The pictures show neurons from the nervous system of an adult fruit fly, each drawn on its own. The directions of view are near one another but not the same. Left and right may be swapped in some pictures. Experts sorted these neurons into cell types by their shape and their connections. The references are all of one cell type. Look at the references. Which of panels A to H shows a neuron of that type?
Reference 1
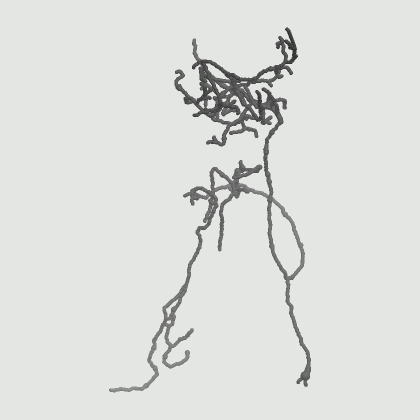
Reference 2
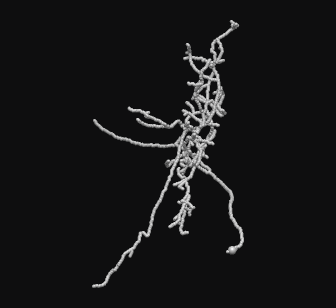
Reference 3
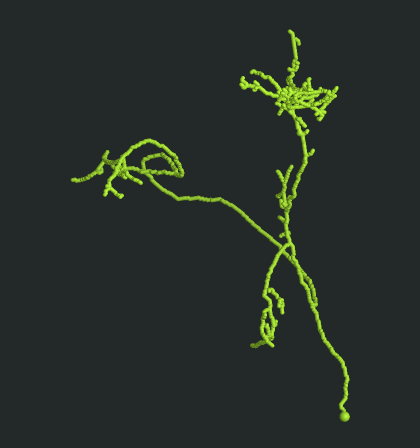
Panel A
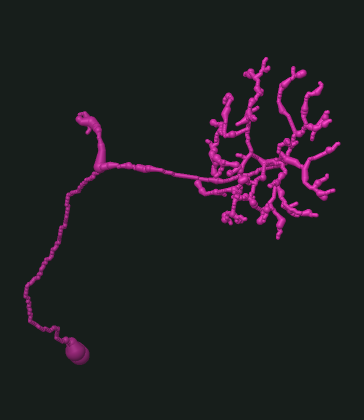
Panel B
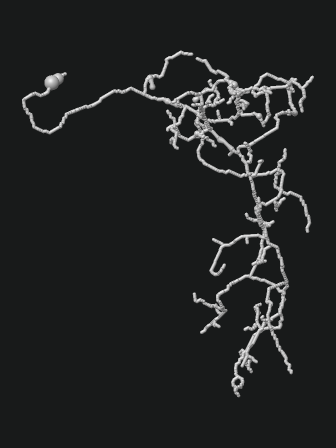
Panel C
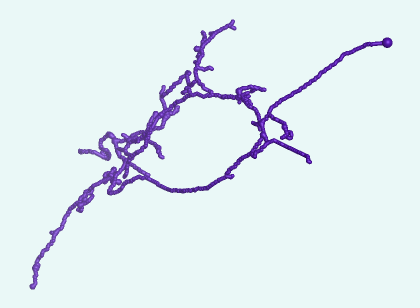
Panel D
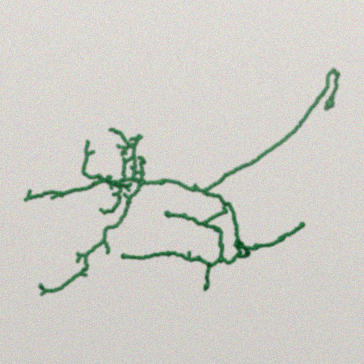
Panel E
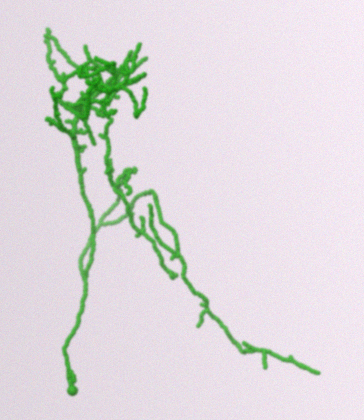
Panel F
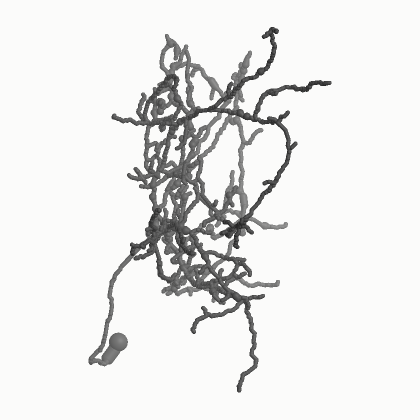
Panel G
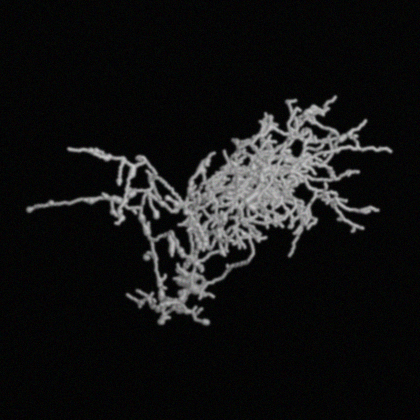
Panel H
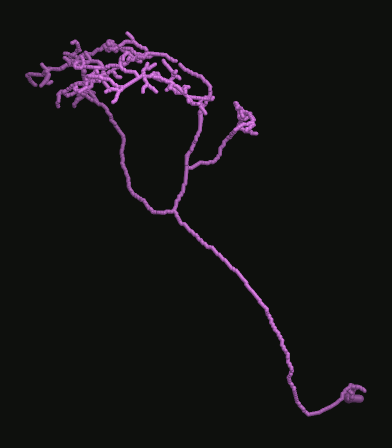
Panel E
